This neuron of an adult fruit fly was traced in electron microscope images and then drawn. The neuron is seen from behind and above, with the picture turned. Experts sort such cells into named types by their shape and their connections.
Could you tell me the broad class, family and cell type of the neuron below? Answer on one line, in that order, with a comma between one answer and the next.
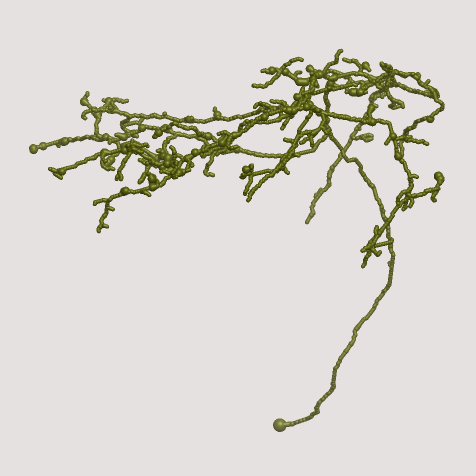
nerve-cord intrinsic neuron, hemilineage 13B, IN13B064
